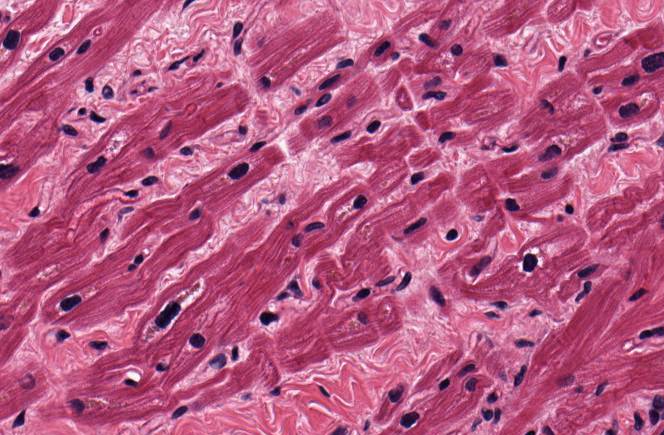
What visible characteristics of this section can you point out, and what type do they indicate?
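Orientation: elongated eosinophilic muscle fibres run diagonally from lower left to upper right. Architecture: the fibres branch and join neighbouring fibres. Nuclei: dark purple, oval to elongated along the fibre axis, and central rather than at the fibre edges. Name: this is the atrial appendage of the heart.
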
